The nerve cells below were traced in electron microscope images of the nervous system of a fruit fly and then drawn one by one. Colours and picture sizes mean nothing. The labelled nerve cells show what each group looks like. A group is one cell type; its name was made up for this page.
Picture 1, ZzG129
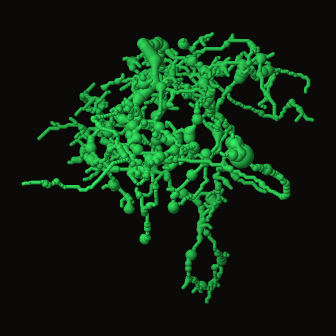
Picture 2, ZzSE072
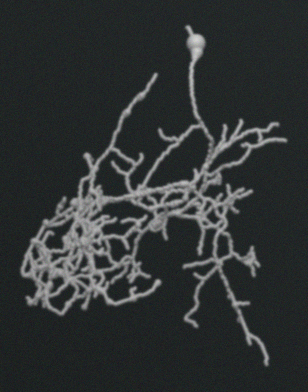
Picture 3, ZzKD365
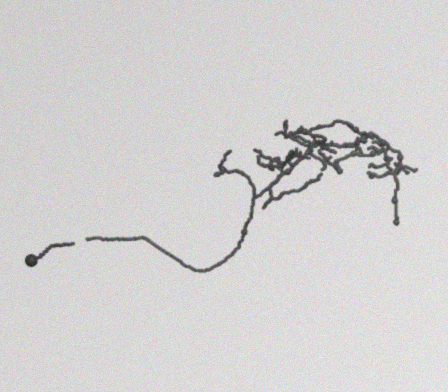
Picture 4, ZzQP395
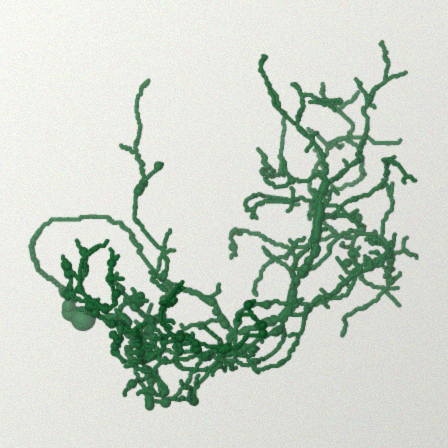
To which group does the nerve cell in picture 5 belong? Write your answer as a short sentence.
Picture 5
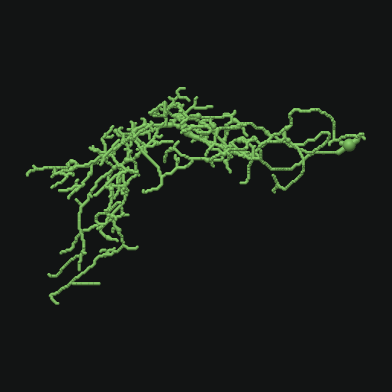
It belongs to ZzG129.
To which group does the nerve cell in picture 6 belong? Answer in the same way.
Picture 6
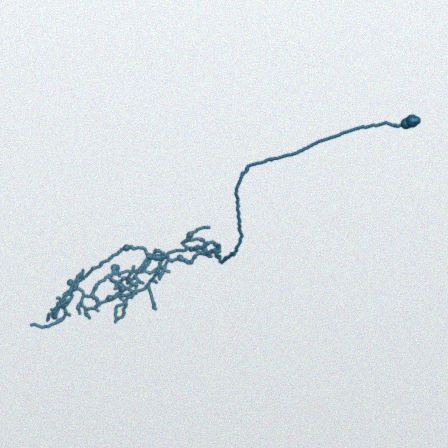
It belongs to ZzKD365.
